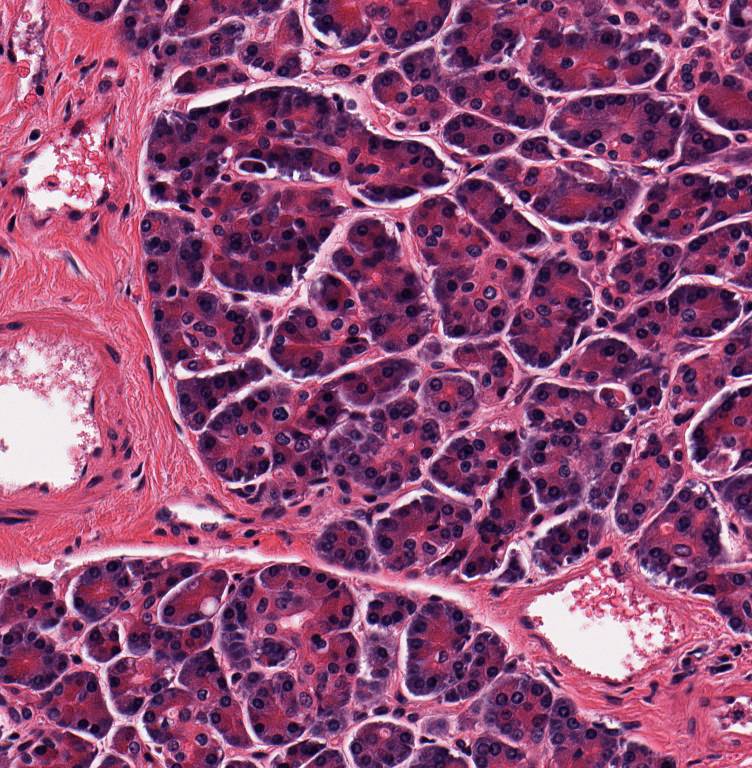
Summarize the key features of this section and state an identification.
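So, densely packed glandular acini, grouped into lobules by pink fibrous septa, one down the left side, another across the lower third. Each acinus is a small rounded cluster of pyramidal cells around a barely visible central lumen. Their nuclei are round, dark and set toward the base, and the cytoplasm is granular purple-red; I don't see any pale, foamy mucous cells among them. This is pancreas.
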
